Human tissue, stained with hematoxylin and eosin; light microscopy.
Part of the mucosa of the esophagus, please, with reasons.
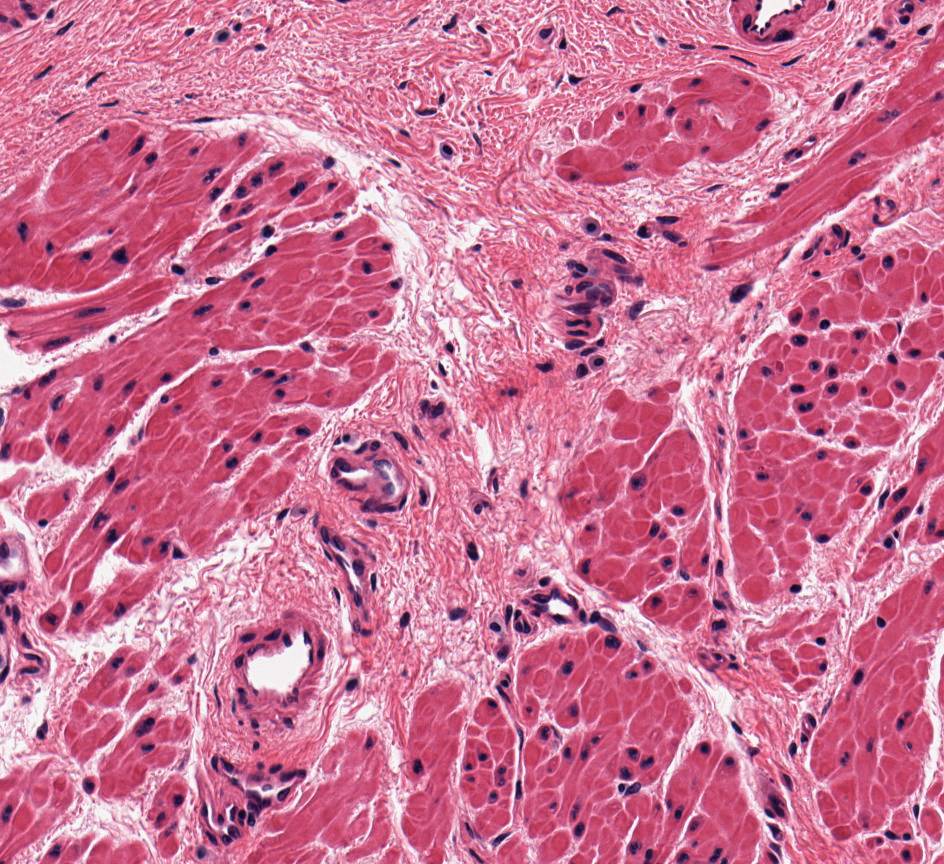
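Smooth muscle, I think: bundles of it, split by fibrous connective tissue bands. The right-hand bundles are cut transversely, the upper-left ones longitudinally or obliquely.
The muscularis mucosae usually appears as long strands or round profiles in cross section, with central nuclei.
Here each cell has one central nucleus in pink cytoplasm. Wavy, pale pink collagen fibres cross the top in a broad band.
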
